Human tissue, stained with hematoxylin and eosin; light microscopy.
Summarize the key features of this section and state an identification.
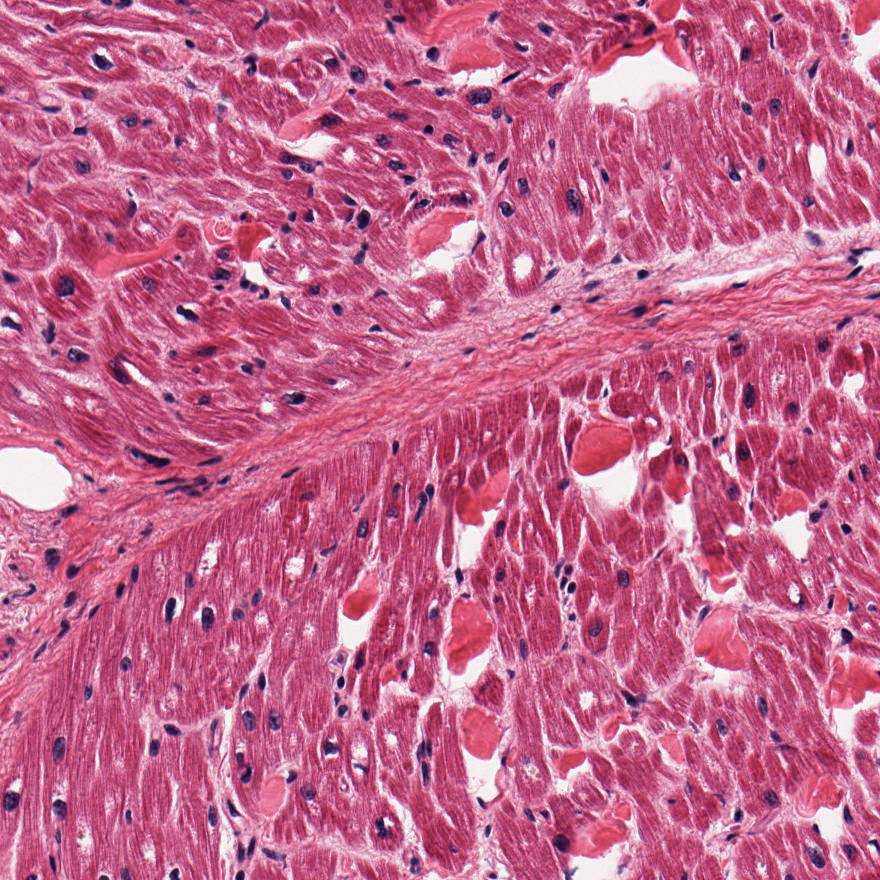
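Start with the band of pale pink fibrous connective tissue crossing diagonally from the left edge towards the upper right. Above it, many muscle fibres are cut across or obliquely, not lengthwise. See how the fibres branch and join their neighbours instead of running as separate parallel cylinders, and how their cytoplasm is deep pink and finely fibrillar along their length. This is atrial appendage of the heart.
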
